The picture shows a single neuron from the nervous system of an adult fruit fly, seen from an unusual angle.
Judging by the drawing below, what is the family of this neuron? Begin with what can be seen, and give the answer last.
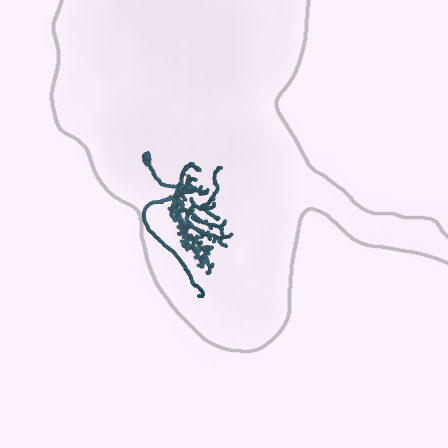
In this view it is taller than it is wide. This is an optic-lobe intrinsic neuron. Its family is Lat.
